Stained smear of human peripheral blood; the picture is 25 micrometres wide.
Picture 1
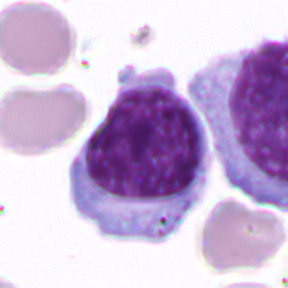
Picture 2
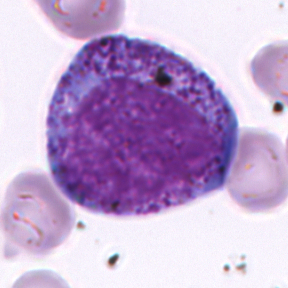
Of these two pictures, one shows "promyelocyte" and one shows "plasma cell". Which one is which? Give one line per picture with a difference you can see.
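The cell in picture 1 is a plasma cell. Small pale blebs project from the top edge of the cell.
The cell in picture 2 is a promyelocyte. The cell outline is rounded with a smooth edge.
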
